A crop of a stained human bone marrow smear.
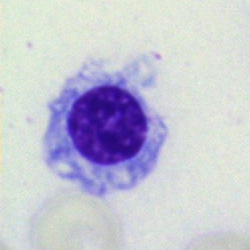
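Erythroblast, the central cell in a stained bone marrow smear. Note the outline: irregular and ragged rather than smooth, with the nucleus near the centre. The chromatin is deep purple and clumped, with small paler patches in between. A moderately wide rim of pale blue cytoplasm runs all around the nucleus.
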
